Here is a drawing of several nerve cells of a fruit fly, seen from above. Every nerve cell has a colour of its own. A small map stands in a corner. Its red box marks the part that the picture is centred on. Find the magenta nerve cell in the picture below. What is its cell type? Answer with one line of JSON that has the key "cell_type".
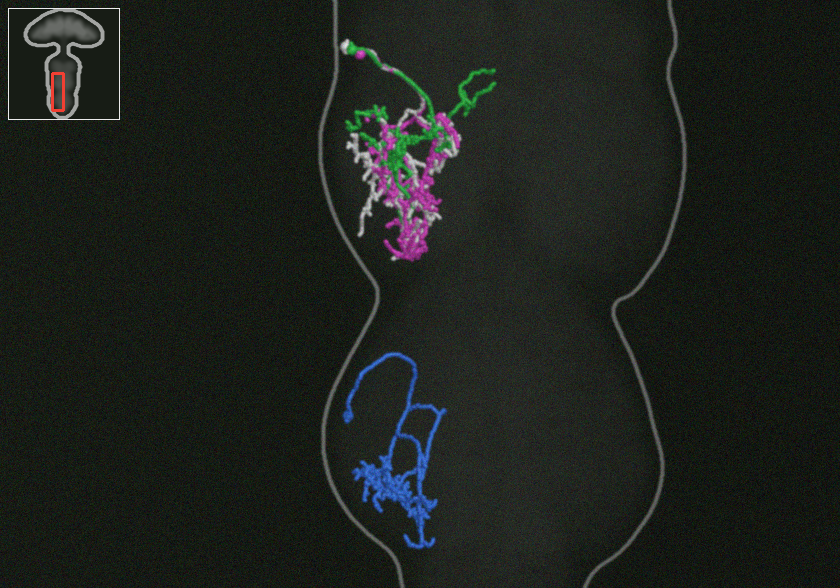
{"cell_type": "IN09A026"}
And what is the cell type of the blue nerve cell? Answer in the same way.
{"cell_type": "IN09A046"}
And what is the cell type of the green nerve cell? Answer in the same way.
{"cell_type": "IN09A041"}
